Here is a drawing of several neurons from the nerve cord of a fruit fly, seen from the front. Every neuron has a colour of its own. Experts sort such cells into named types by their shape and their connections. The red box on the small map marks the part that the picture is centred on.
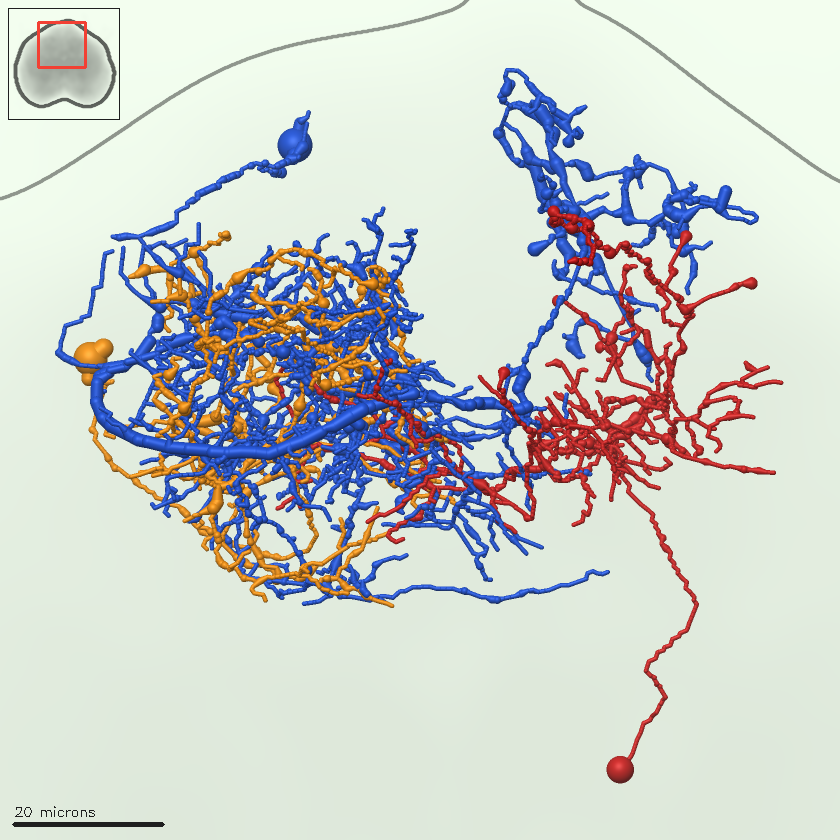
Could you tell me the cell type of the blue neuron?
INXXX320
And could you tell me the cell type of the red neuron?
INXXX360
